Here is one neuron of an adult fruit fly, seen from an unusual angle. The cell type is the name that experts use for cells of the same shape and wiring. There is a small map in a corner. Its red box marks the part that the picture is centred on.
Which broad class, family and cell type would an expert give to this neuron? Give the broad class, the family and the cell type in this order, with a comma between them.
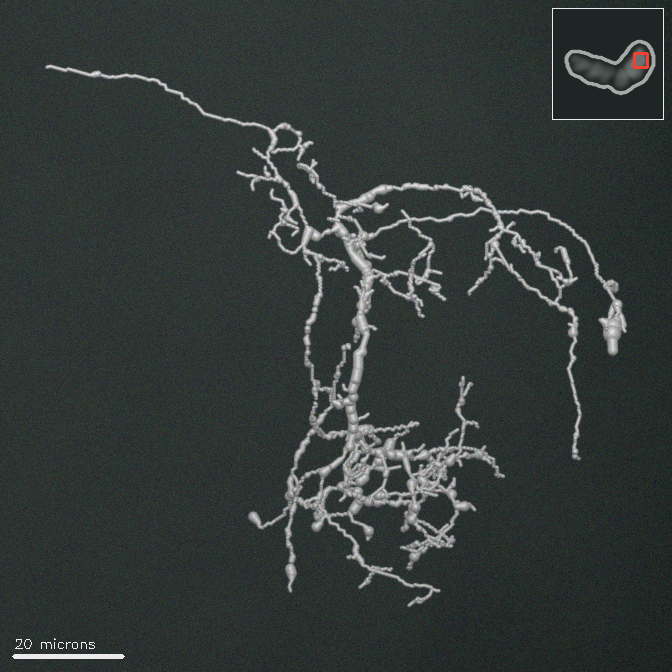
central-brain intrinsic neuron, hemilineage CREa2_ventral, LAL023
